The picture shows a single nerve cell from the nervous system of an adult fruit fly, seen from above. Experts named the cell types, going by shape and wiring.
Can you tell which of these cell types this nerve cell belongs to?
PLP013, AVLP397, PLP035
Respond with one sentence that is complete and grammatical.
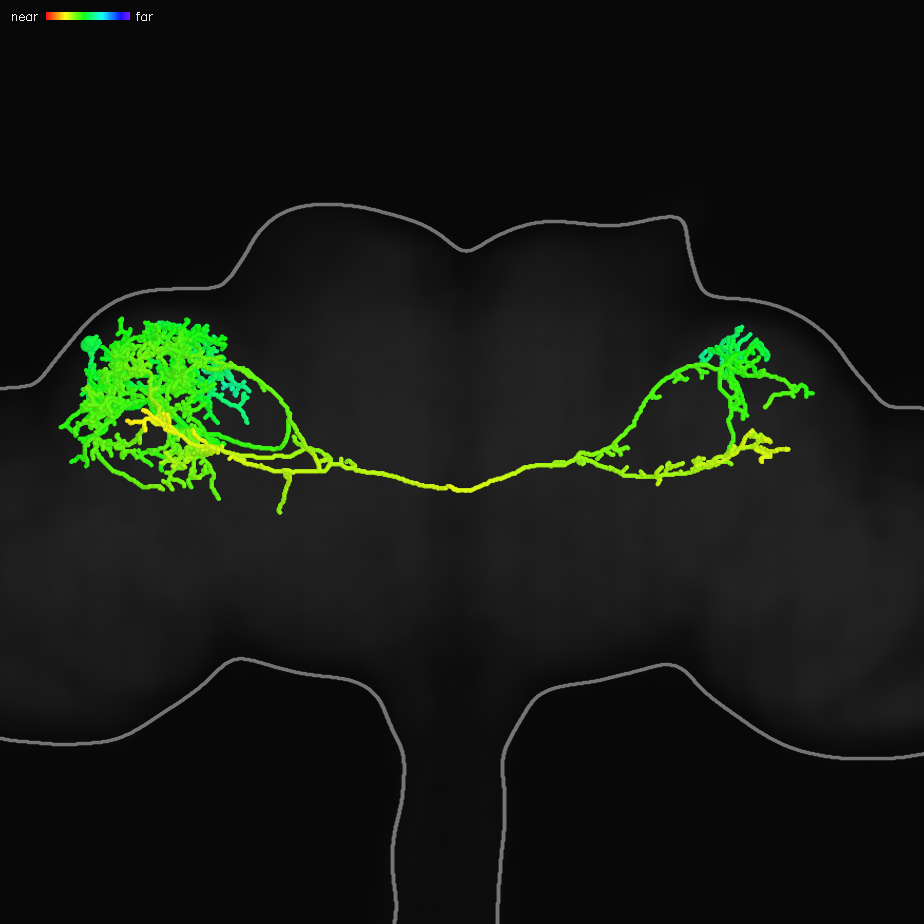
Typed by cell type, the nerve cell is AVLP397.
